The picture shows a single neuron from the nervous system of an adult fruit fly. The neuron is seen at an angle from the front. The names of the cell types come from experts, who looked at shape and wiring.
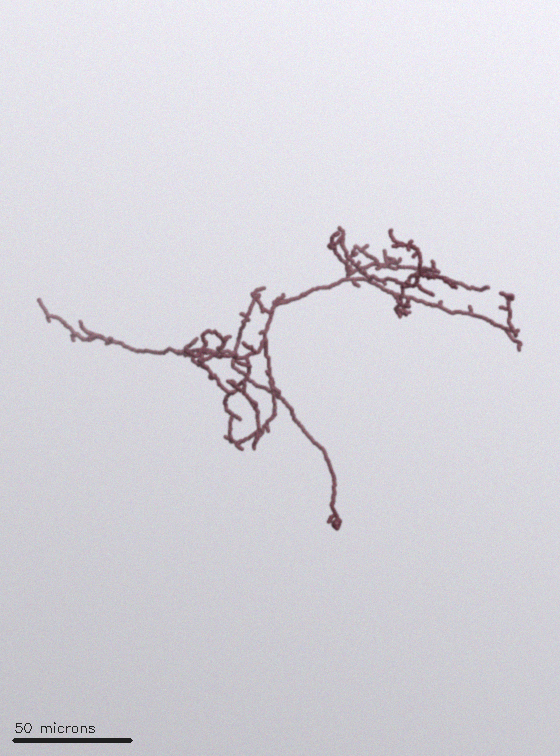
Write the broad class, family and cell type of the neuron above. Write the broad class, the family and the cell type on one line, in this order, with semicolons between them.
central-brain intrinsic neuron; hemilineage CREl1; SLP242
